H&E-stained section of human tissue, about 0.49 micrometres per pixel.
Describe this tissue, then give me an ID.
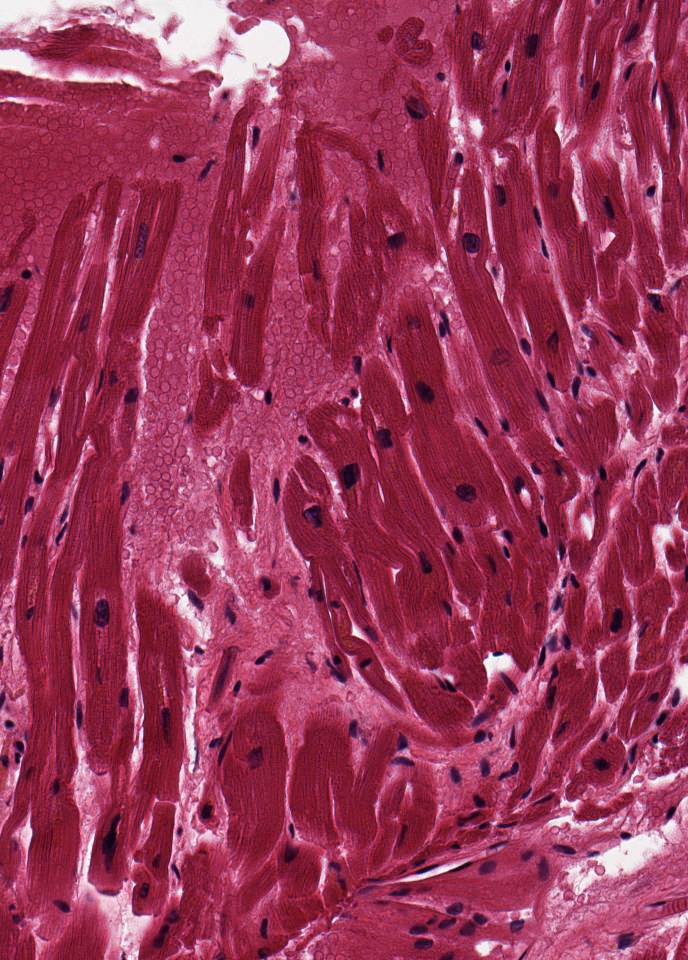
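Fibre type: striated muscle fibres, running mostly top to bottom in the left half of the field. Branching: several fibres branch and join neighbouring fibres. Nuclei: oval, lying centrally within the fibre. Between fibres: small dark elongated nuclei in the narrow spaces. Tissue: left ventricle of the heart.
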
